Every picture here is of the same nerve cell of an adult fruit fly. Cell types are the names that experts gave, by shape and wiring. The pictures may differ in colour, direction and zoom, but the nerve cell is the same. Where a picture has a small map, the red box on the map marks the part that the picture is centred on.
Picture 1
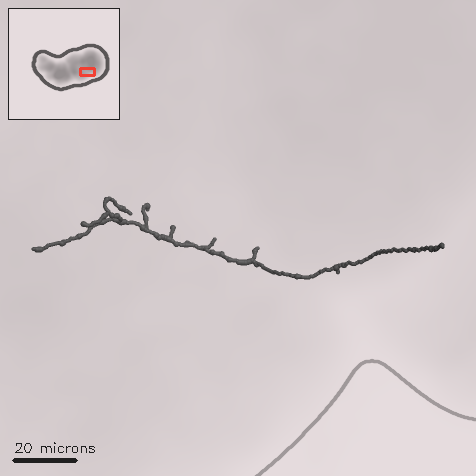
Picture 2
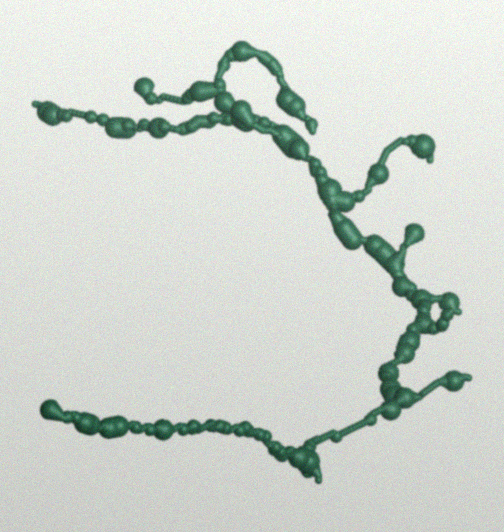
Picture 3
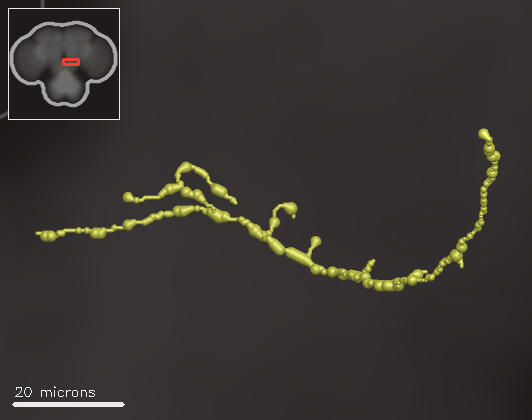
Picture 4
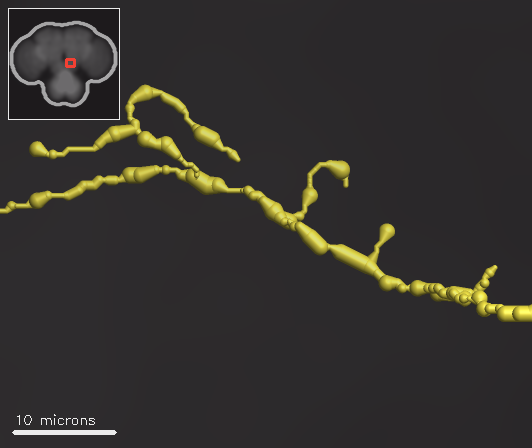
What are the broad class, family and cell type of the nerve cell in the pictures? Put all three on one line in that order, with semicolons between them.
sensory neuron entering the brain; class mechanosensory; JO-ED2_a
